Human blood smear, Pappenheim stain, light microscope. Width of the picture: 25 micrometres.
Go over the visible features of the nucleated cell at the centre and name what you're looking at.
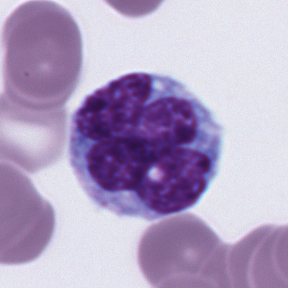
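Round, smooth outline here, about 13 micrometres across, with the nucleus taking up about 70% of the cell's area. The chromatin's dark purple and coarsely clumped, and there's a small clear white spot over the lower part of the nucleus. Cytoplasm is a pale greyish blue. It's a monocyte.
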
